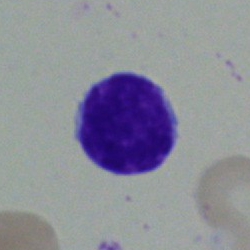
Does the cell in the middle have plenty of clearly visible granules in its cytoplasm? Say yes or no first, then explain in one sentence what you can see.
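No. No granules are seen in the cell.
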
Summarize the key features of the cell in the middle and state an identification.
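Look first at the outline, which is round and smooth. The chromatin is dense and dark, mottled with darker clumps. Cytoplasm is scant, at most a thin rim at the edge of the cell, and you won't find any vacuoles. This is a lymphocyte.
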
